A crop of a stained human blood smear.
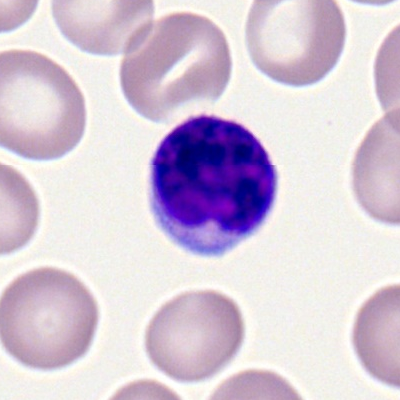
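Lymphocyte, the cell at the centre of this stained blood smear. Take a moment first with its smooth, round outline. Now look at the chromatin: it is dark purple and gathered into coarse clumps. Search the nucleus for nucleoli, and you will find none. Finally, follow the lower edge, where most of a scant rim of pale blue cytoplasm shows.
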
